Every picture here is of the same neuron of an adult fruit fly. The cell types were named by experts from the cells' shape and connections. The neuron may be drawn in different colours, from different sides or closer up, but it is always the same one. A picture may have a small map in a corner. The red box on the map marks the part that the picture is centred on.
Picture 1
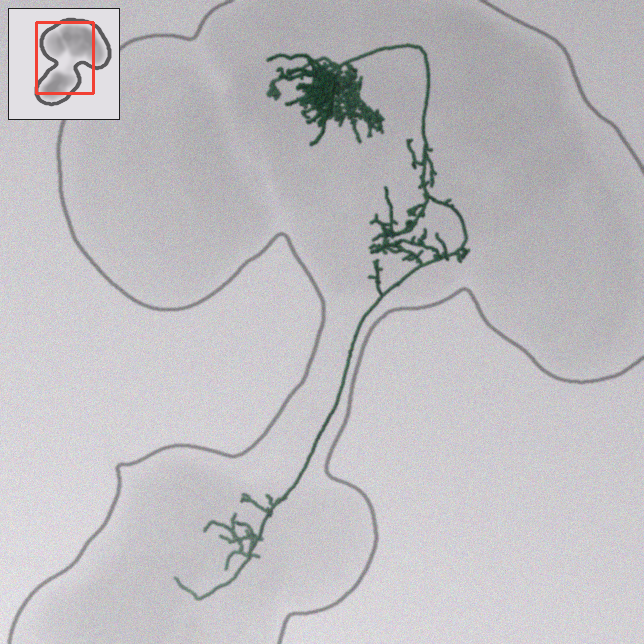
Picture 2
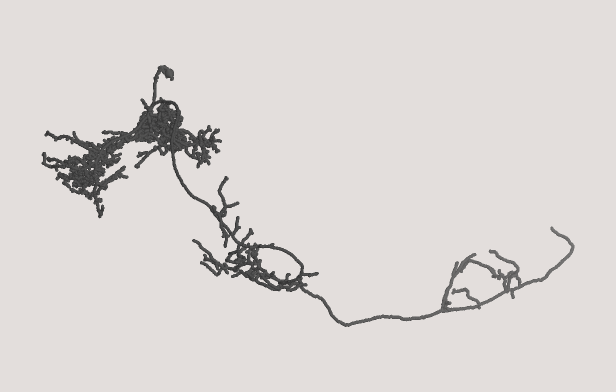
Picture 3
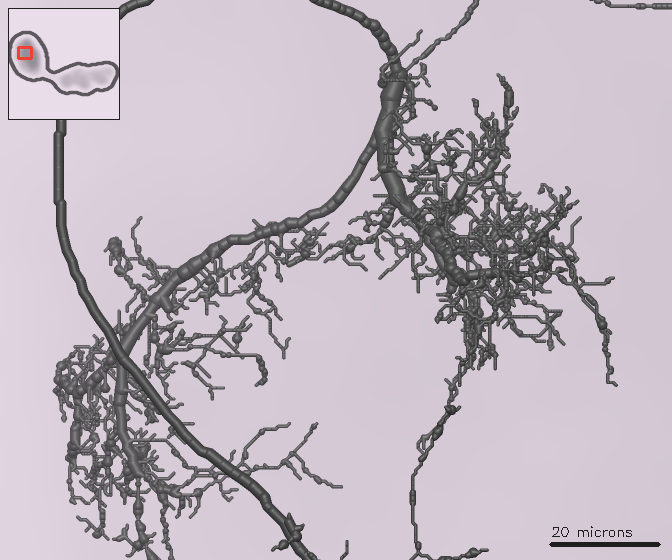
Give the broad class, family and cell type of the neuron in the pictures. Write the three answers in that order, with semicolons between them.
descending neuron; hemilineage SMPpv2_dorsal; DNp23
